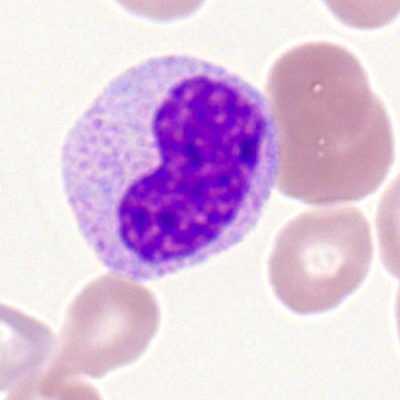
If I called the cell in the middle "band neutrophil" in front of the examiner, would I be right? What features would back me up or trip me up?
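The cell has a round, smooth outline. Its nucleus is kidney-shaped, indented on the left side, with dark purple, coarsely clumped chromatin and paler patches between the clumps; no nucleoli can be seen. The cytoplasm is abundant and pale lilac, with fine pinkish-purple granules scattered throughout.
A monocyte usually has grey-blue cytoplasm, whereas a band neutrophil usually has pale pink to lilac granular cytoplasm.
On this point the cell sides with band neutrophil and not with monocyte.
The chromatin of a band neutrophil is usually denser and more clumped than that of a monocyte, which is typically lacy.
The coarse clumping here likewise favours band neutrophil over monocyte.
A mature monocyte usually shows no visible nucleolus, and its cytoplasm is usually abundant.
The absence of nucleoli and the plentiful cytoplasm agree with monocyte, so they do not count against it. Band neutrophil fits this cell.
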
